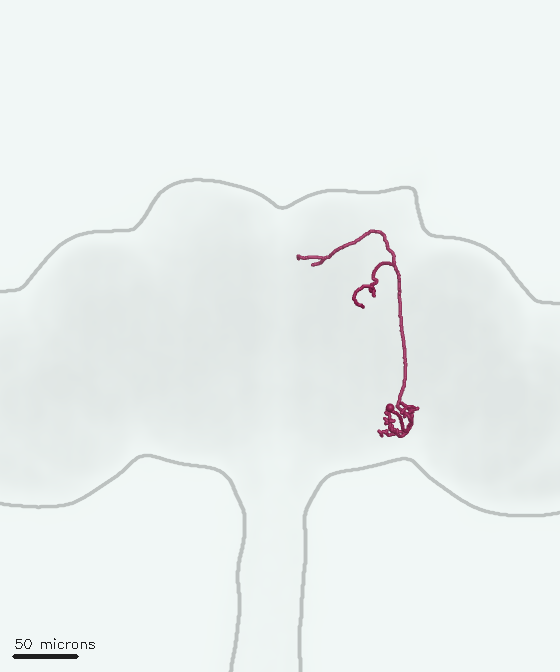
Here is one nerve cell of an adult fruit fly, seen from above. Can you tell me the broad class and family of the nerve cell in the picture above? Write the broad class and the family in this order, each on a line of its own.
central-brain intrinsic neuron
class Kenyon Cell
